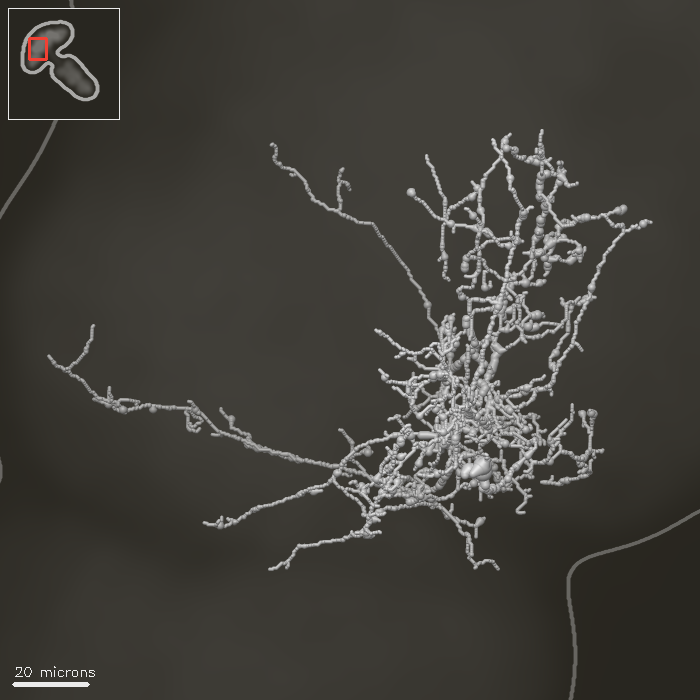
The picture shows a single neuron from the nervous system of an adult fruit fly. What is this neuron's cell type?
PLP217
